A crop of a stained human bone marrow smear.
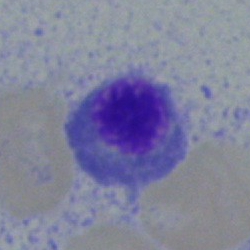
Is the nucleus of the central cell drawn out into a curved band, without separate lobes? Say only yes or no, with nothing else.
No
